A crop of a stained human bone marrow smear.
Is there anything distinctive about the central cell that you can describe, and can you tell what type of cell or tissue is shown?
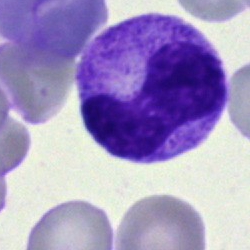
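Round, smooth outline. Nucleus indented, curving around a notch that faces upper left. Fine purple granules speckle the cytoplasm in the upper part of the cell; no vacuoles seen. Band neutrophil.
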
